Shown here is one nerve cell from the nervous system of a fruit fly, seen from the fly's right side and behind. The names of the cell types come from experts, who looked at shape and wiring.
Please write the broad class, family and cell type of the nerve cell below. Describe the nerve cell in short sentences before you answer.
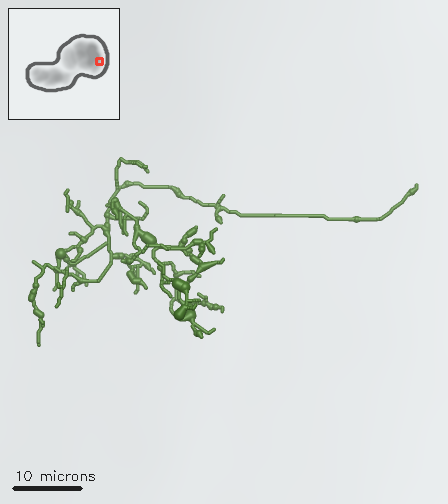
No cell body is drawn. By the scale bar it is about 60 microns wide in this view. Dozens of branch ends can be seen. It is an optic-lobe intrinsic neuron. The family is Mi. It is of cell type Mi16.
